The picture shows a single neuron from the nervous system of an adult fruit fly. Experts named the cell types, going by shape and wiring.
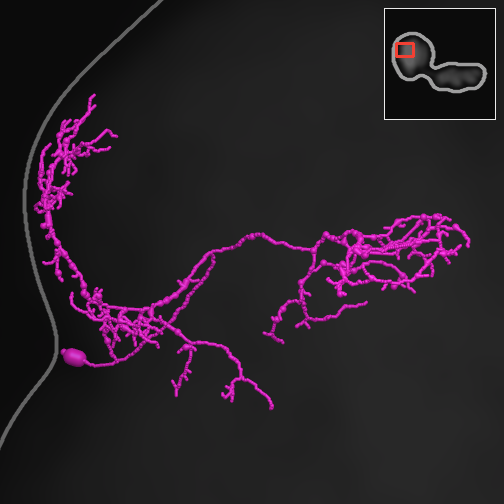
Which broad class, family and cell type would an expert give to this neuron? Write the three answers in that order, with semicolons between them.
central-brain intrinsic neuron; hemilineage AOTUv4_ventral; FB5V_a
